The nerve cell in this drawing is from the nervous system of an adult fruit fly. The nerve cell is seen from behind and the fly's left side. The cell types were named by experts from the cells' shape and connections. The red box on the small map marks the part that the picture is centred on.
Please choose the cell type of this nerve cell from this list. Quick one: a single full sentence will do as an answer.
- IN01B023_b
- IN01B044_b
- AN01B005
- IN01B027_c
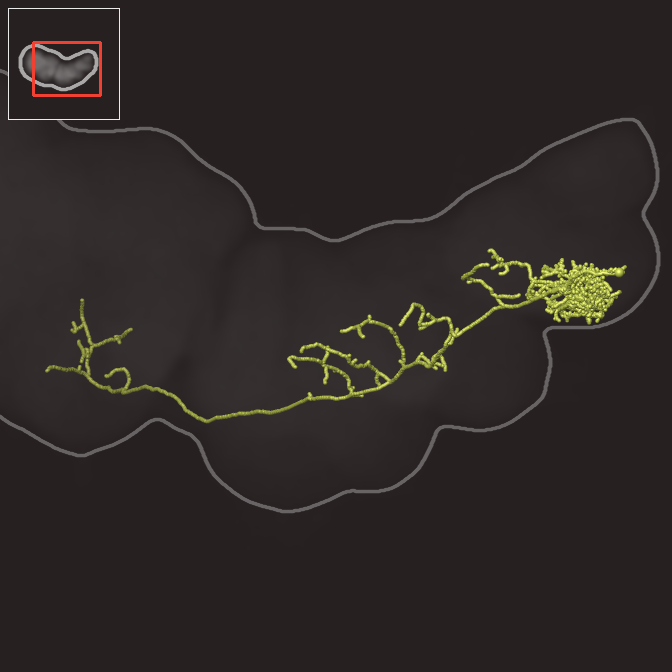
The cell type AN01B005 includes this nerve cell.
